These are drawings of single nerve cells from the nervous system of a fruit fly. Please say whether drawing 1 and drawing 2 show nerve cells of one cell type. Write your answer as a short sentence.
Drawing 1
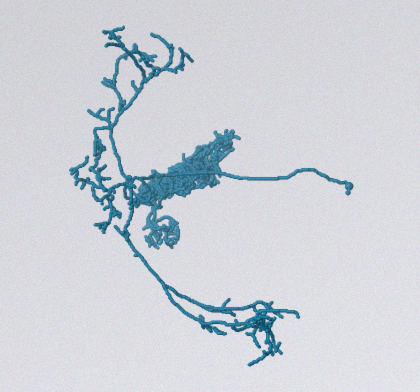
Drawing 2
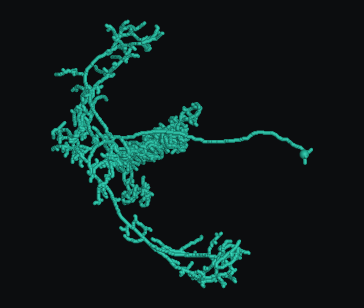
They are of the same cell type.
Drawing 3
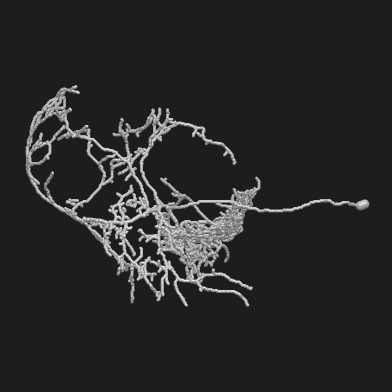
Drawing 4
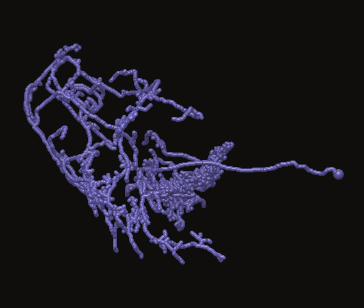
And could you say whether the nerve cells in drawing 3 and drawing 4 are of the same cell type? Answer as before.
They are of the same cell type.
